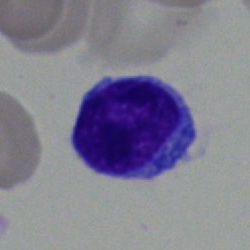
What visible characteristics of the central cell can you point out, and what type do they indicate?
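Look at the outline: roughly round, with a few slightly angular edges. The nucleus fills most of the cell, leaving little cytoplasm, and you'll find no granules there. The chromatin is dense, dark purple and coarsely clumped. This is a lymphocyte.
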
